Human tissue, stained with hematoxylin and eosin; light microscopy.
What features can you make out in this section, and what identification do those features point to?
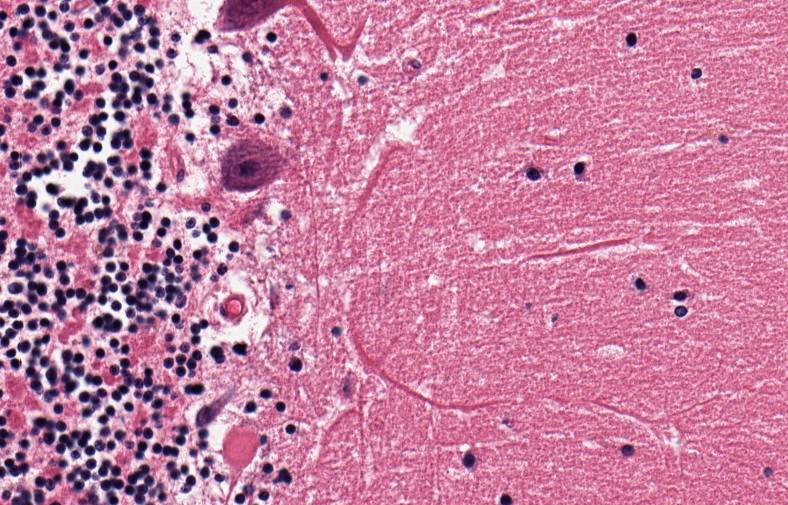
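See how the left third is packed with small dark nuclei, round and darkly stained with hardly any visible cytoplasm, while the right two-thirds is pale pink with few nuclei. Along the border between the two sit large neuron cell bodies, one by one; the one near the bottom has smooth, evenly deep pink cytoplasm. So this is cerebellum.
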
